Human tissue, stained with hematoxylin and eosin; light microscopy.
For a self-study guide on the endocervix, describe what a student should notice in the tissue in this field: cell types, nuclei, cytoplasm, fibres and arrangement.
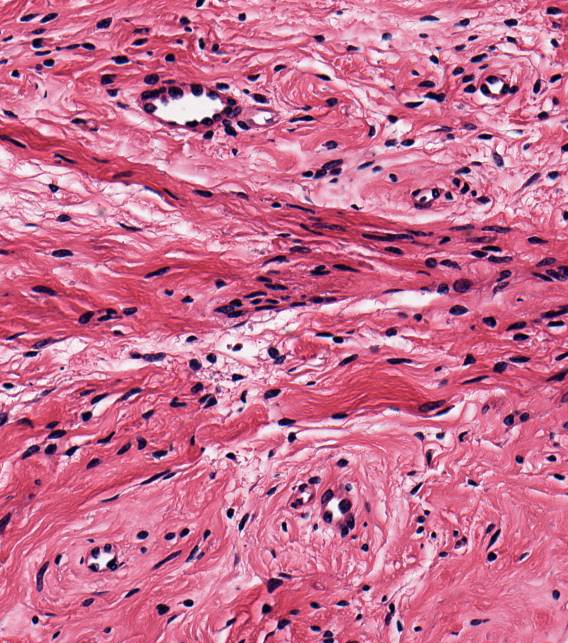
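Here the entire field is collagen-rich fibrous tissue with scattered spindle cells and no epithelium. A denser, more cellular collagen band runs obliquely across the upper half, from the left edge toward the right. The stromal cells are fibroblast-like spindle cells, with elongated dark nuclei and scant, indistinct cytoplasm. At the bottom centre, notice how the collagen around the small vessel lies in concentric layers.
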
